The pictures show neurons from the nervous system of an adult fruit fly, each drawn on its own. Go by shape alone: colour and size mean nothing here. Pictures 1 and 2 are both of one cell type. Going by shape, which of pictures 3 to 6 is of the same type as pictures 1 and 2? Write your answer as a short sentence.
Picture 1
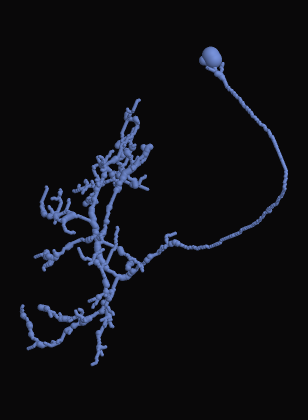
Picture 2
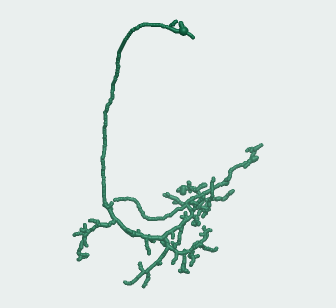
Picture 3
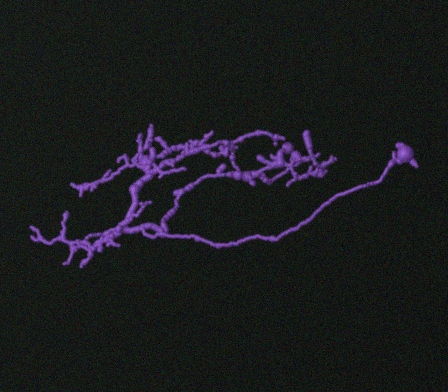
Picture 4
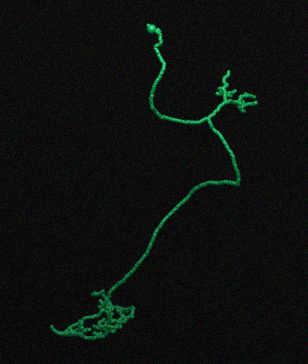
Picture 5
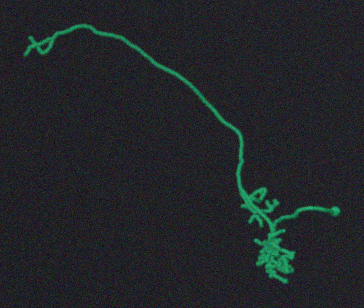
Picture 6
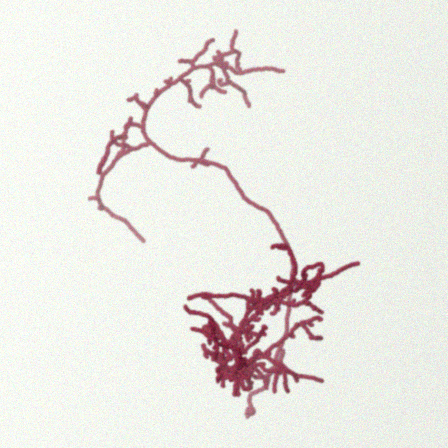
The neuron in picture 3 is of the same cell type.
